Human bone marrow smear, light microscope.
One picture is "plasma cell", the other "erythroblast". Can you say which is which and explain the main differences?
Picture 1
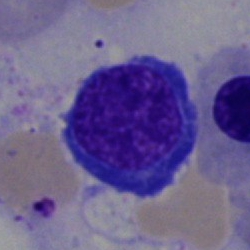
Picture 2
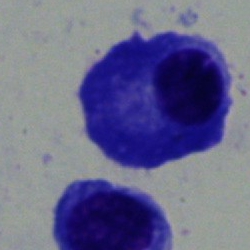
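Erythroblast in picture 1, plasma cell in picture 2. Outline: the erythroblast is roughly round with a slightly uneven, knobbly edge, while the plasma cell is irregular with small bumps along its edge. Nucleus position: in the plasma cell it lies off-centre, toward the right side.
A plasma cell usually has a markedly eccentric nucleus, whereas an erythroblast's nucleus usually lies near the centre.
Chromatin: the erythroblast's looks finely stippled, with small lighter and darker purple specks throughout. Cytoplasm colour: deep blue in both cells.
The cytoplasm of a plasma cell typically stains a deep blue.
Cytoplasm amount: the erythroblast has a narrow rim, widest along its lower edge, whereas the plasma cell's cytoplasm is abundant. Pale zone: the plasma cell shows a paler zone in the cytoplasm to the left of the nucleus.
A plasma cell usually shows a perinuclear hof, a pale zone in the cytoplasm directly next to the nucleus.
Granules and vacuoles: the erythroblast shows neither, and the plasma cell shows no distinct granules. Other cells: below the plasma cell a second nucleated cell lies separately, cut off by the lower edge of the picture.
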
